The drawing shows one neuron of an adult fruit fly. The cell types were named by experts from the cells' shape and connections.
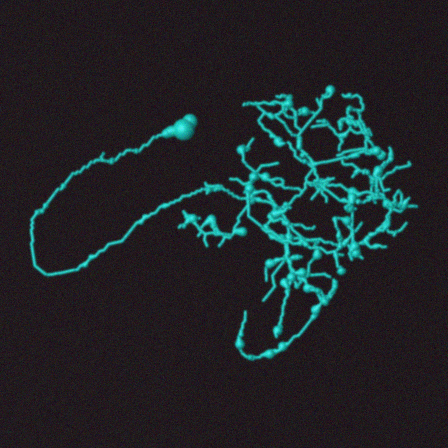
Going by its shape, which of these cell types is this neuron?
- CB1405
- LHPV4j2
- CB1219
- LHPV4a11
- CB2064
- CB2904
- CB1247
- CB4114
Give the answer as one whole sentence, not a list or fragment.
The cell type of this neuron is CB1247.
